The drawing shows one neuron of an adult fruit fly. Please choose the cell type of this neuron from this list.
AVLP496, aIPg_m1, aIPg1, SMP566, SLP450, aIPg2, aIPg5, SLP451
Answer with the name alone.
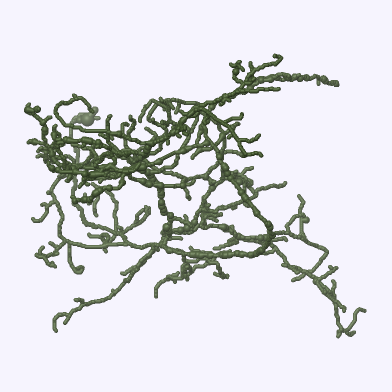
aIPg2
